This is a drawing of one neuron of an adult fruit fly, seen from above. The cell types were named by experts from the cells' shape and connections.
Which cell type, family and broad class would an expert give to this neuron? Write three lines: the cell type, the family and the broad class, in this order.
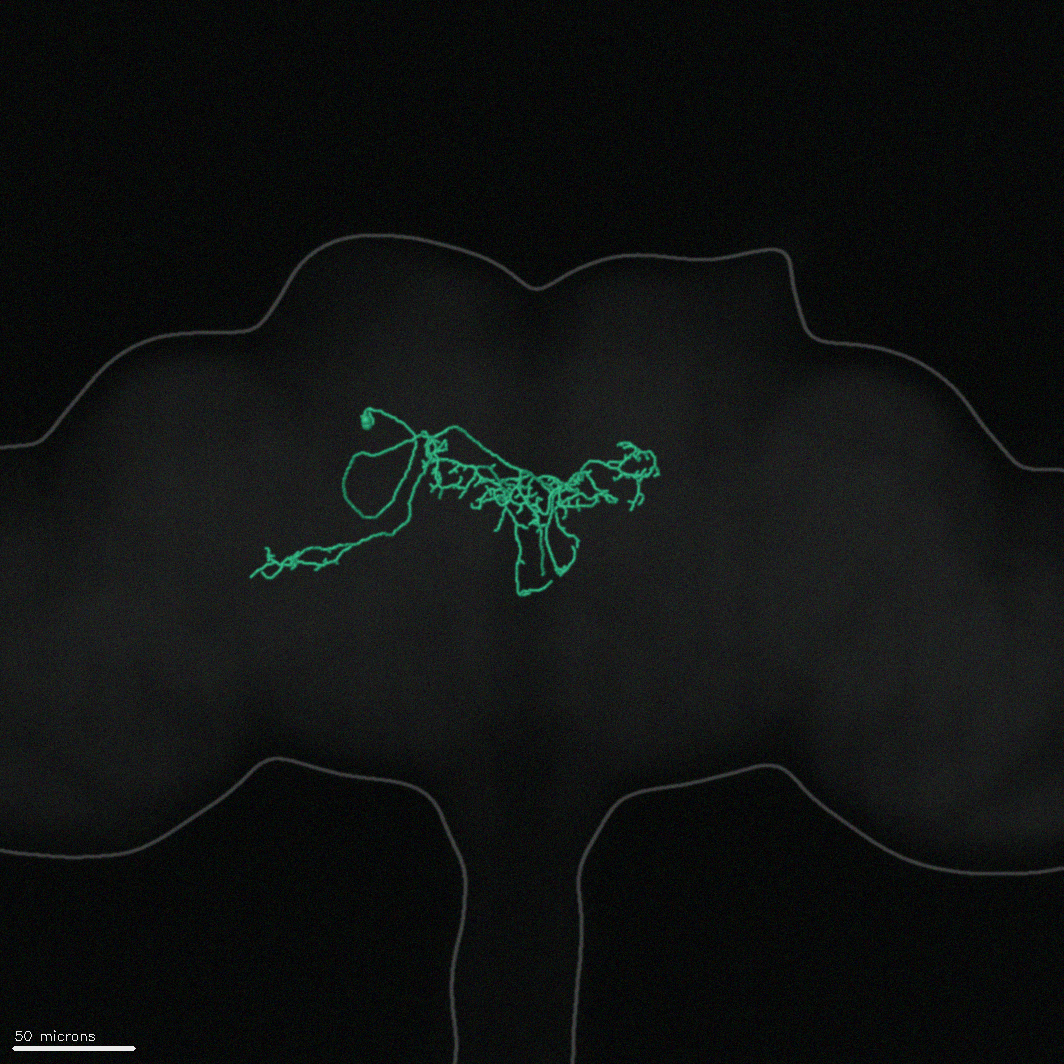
FB1J
hemilineage LALv1_dorsal
central-brain intrinsic neuron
